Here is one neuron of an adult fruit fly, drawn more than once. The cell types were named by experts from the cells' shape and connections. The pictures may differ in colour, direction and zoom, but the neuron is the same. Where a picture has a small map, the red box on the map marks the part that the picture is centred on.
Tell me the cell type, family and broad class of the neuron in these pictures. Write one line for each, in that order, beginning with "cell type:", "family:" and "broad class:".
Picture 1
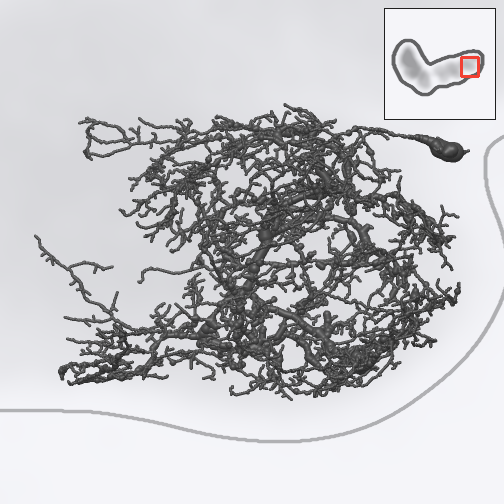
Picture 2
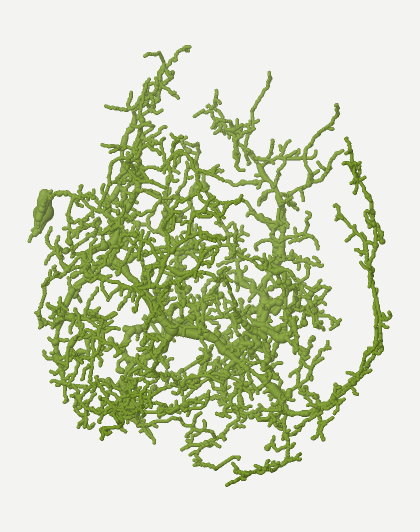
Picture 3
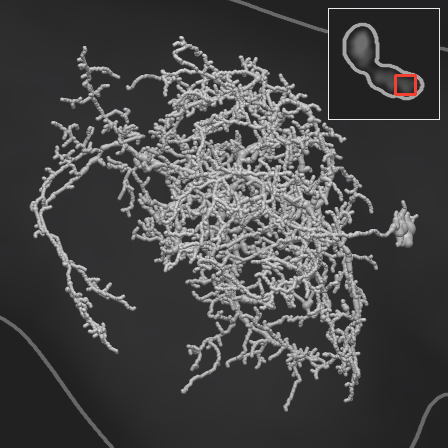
cell type: IN21A004
family: hemilineage 21A
broad class: nerve-cord intrinsic neuron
